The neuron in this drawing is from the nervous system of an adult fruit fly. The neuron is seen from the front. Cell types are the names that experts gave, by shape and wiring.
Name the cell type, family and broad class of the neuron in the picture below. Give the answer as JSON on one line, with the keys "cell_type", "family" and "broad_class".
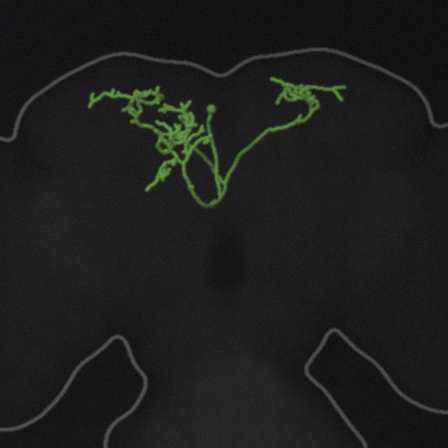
{"cell_type": "CB3874", "family": "hemilineage DM1_antero_dorsal", "broad_class": "central-brain intrinsic neuron"}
